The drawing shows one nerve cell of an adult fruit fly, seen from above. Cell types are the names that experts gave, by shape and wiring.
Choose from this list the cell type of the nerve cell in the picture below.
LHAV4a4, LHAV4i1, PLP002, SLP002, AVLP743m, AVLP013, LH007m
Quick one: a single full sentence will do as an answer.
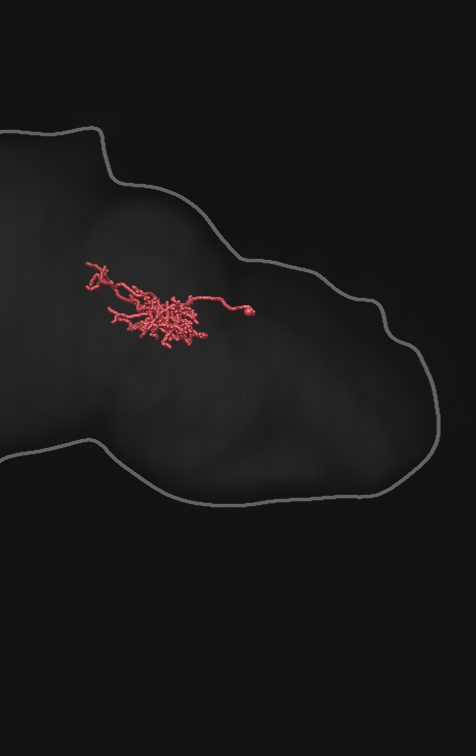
Of the cell type AVLP013 is this nerve cell.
